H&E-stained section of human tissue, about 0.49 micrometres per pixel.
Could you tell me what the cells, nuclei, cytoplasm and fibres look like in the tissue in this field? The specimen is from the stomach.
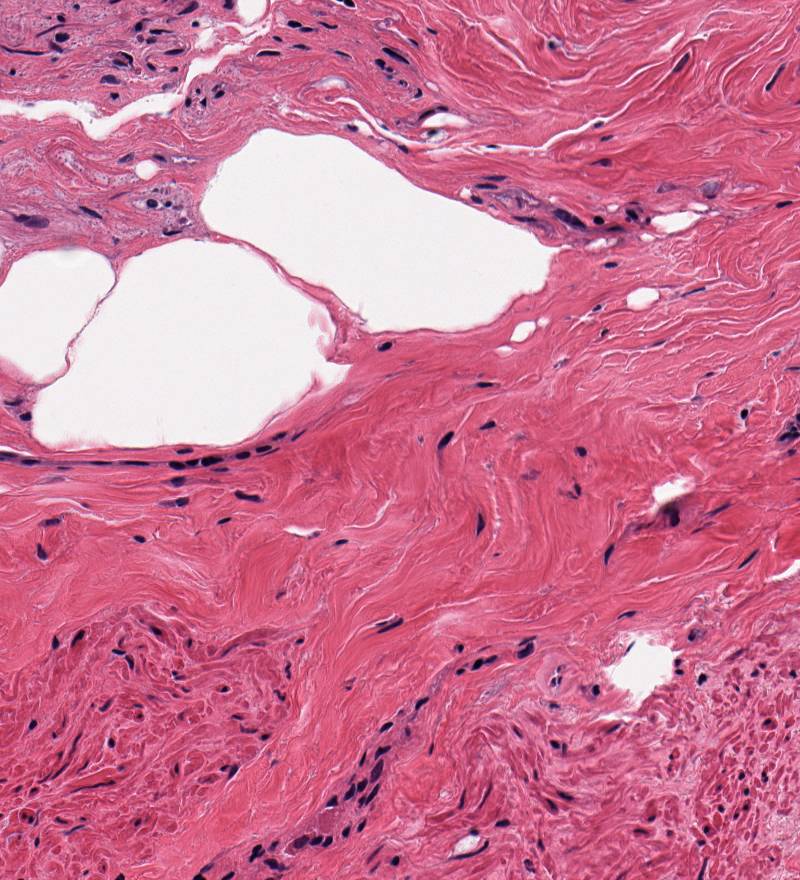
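Start with the whole field: it is almost entirely dense eosinophilic fibrous tissue. Follow the collagen bundles and you'll see them wave and swirl in varied directions. Now find the stromal nuclei: small, dark, mostly spindle-shaped, and sparsely scattered through most of the fibrous stroma.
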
